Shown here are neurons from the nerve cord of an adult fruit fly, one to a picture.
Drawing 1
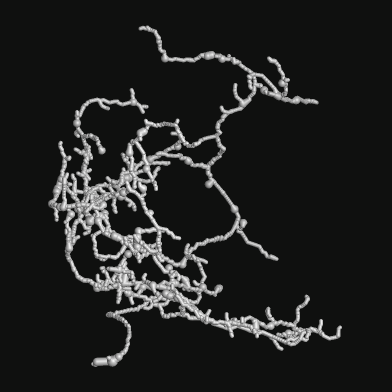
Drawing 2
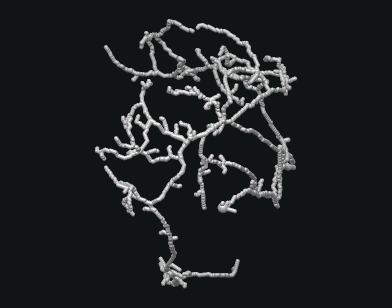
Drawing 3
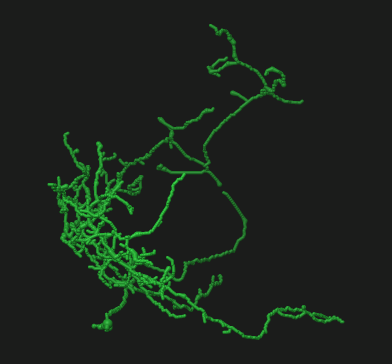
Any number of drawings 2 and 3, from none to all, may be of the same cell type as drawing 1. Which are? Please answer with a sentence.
Drawing 2 and drawing 3 are of the same cell type.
